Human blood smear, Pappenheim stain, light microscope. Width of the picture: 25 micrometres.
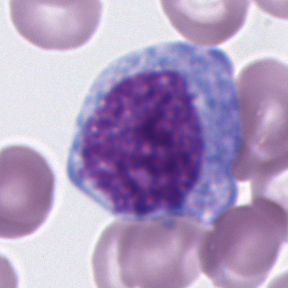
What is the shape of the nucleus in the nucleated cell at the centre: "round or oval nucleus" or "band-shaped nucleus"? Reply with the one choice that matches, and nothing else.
Round or oval nucleus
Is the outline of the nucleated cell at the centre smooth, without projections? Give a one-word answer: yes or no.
No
